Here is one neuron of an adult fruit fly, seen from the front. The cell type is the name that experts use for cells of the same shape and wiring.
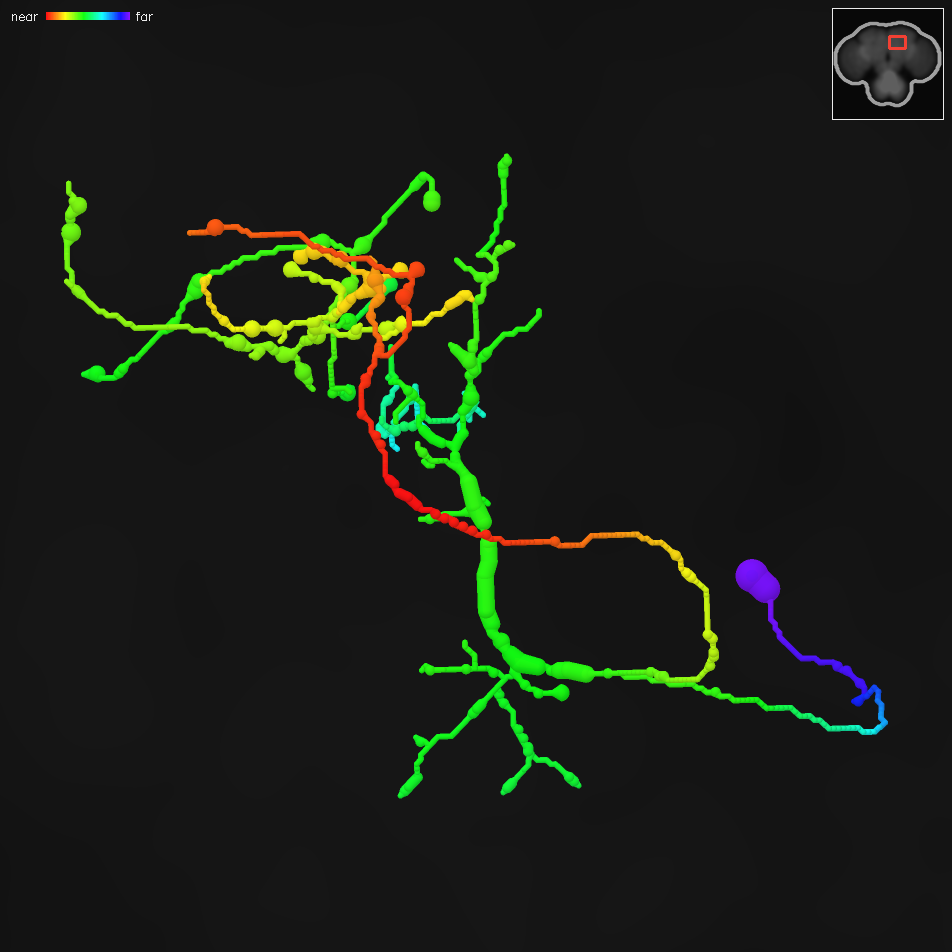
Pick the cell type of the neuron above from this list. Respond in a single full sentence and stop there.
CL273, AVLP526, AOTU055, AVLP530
On the level of cell type, this neuron is CL273.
